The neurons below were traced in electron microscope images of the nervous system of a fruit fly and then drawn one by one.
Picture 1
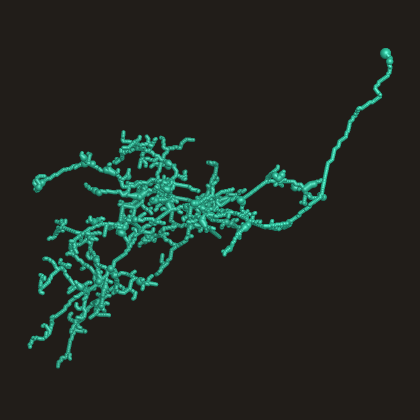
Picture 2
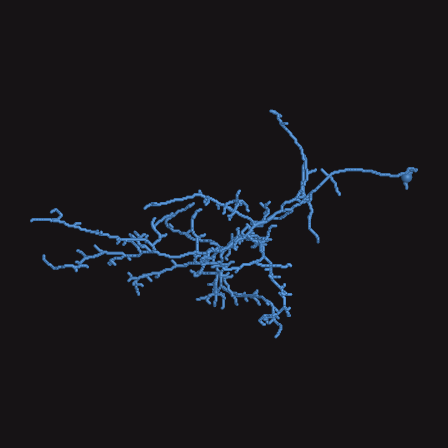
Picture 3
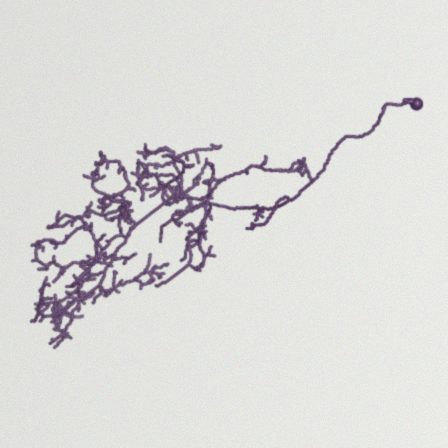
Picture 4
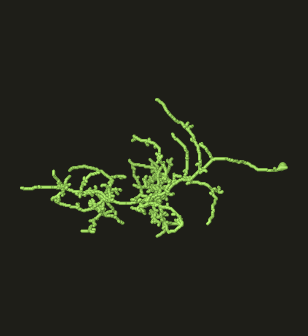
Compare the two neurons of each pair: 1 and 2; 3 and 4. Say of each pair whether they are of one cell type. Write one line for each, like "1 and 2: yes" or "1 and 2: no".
1 and 2: no
3 and 4: yes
